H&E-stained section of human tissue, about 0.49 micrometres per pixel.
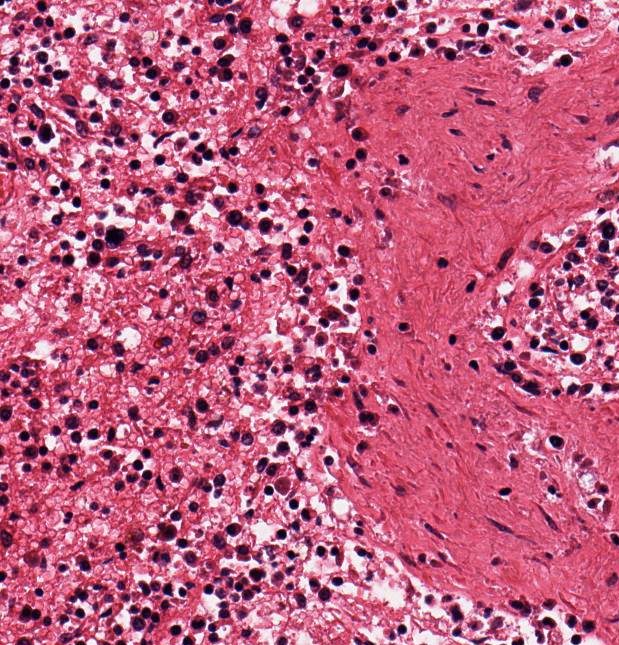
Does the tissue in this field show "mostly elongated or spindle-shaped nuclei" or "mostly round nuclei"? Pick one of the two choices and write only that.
Mostly round nuclei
